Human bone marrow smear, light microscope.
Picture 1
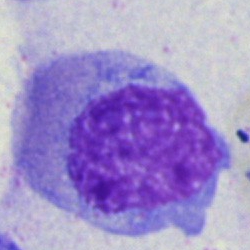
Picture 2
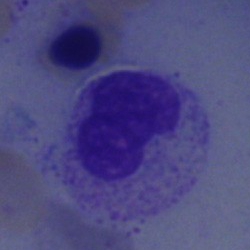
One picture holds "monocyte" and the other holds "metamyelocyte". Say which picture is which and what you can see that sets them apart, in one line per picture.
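Picture 1: monocyte. No distinct granules are seen in the cytoplasm.
Picture 2: metamyelocyte. Fine purple granules are scattered through the cytoplasm.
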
